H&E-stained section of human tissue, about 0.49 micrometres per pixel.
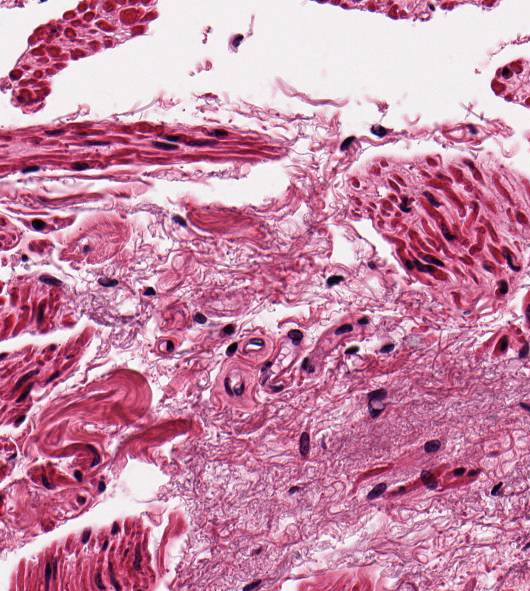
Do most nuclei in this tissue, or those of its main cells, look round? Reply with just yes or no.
No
